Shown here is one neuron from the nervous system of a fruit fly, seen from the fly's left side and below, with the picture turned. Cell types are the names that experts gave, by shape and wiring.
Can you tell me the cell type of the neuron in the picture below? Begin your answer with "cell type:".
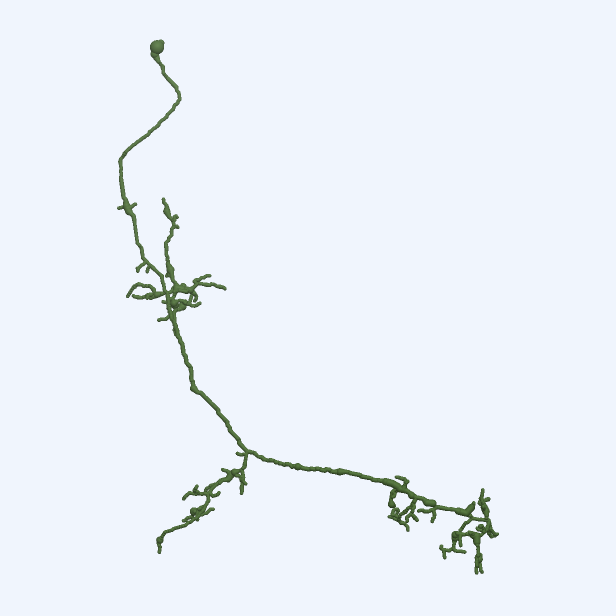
cell type: TmY17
